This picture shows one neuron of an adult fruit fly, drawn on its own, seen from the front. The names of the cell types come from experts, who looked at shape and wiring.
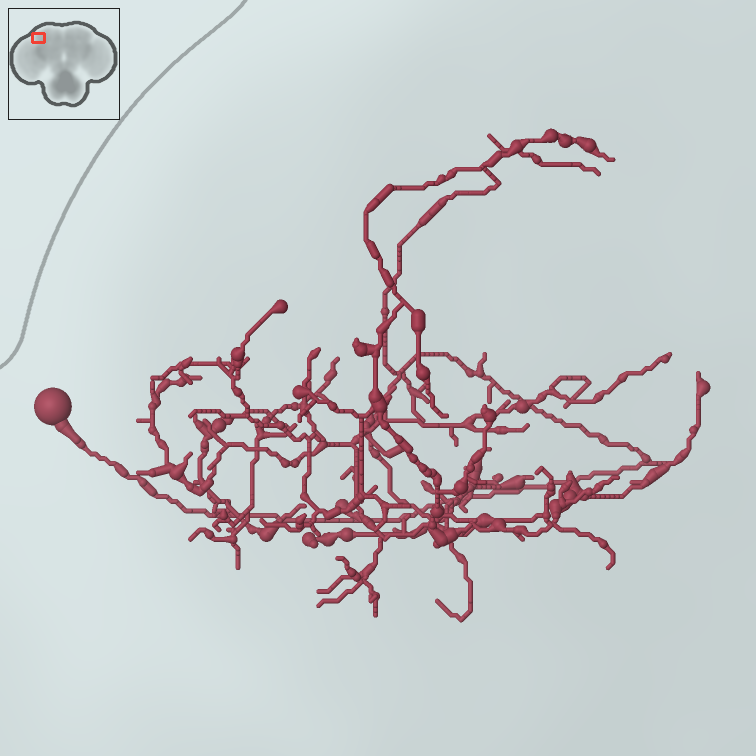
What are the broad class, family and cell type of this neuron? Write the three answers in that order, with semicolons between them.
central-brain intrinsic neuron; hemilineage LHp1; CB2786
